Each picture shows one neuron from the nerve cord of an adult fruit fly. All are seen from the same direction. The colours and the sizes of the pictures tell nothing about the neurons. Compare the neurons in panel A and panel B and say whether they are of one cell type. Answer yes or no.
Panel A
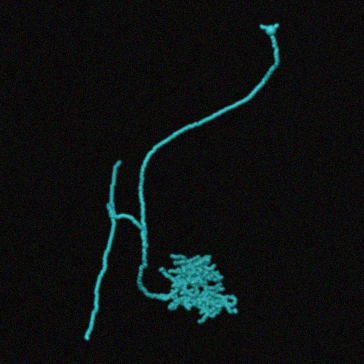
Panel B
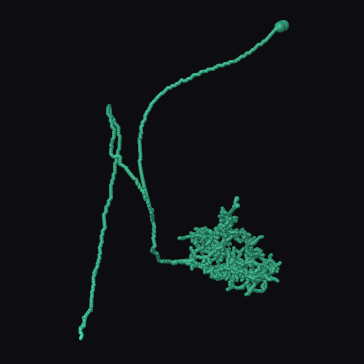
yes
